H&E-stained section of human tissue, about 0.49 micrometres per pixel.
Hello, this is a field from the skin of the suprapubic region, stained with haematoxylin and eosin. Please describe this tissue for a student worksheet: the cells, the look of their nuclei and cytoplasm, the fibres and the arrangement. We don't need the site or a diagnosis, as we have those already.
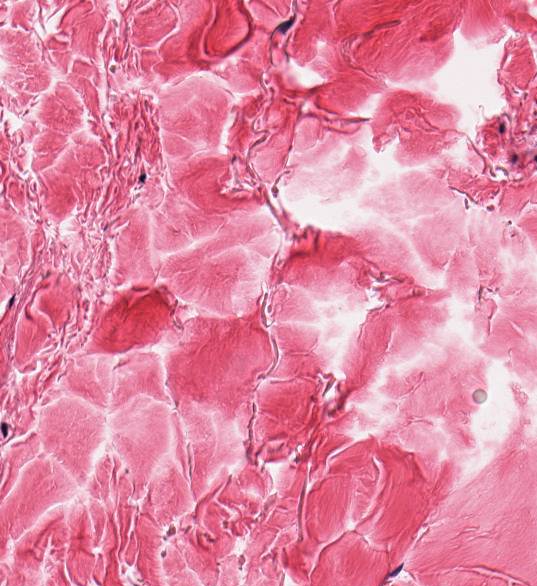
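You'll see no epithelium, glands or vessels with open lumens anywhere. Irregular white cracks and spaces are widest upper right. A small round grey bubble-like spot sits near the right edge, just below the middle.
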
